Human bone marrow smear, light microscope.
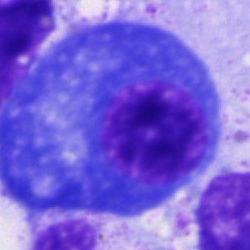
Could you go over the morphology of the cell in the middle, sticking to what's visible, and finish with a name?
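Look first at the edge: the outline is smooth and rounded. The nucleus sits off-centre, toward the right side of the cell. Its chromatin is clumped, so you see darker and lighter patches. Many small pale spots are scattered through the cytoplasm, mostly on the left side. This is a plasma cell.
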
